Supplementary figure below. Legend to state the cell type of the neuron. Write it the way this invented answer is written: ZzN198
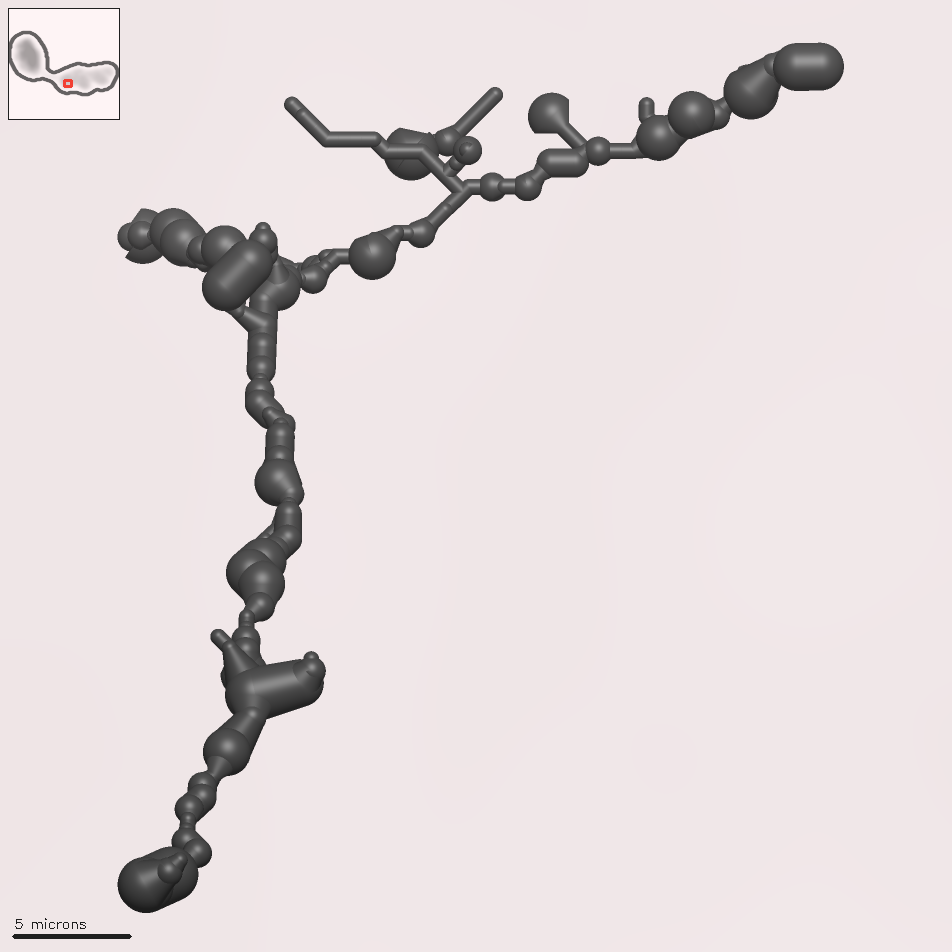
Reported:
SNpp41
